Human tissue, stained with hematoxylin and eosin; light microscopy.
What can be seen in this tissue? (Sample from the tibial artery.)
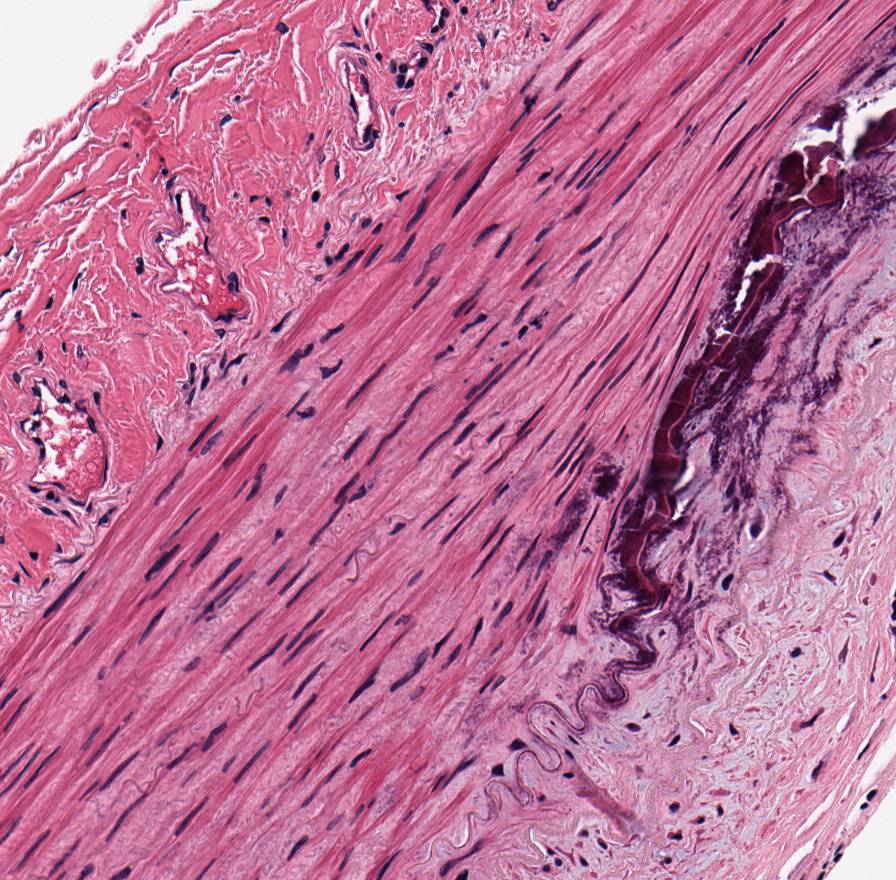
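Smooth muscle: broad band running diagonally, lower left to upper right. Nuclei elongated, cigar-shaped, parallel to fibres. Lower right: loose, pale, faintly bluish stroma with scattered small spindle-shaped cells. Upper left: collagenous tissue holding small thin-walled vessels containing red blood cells.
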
